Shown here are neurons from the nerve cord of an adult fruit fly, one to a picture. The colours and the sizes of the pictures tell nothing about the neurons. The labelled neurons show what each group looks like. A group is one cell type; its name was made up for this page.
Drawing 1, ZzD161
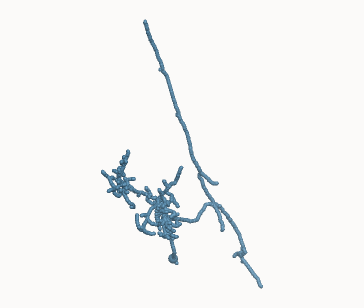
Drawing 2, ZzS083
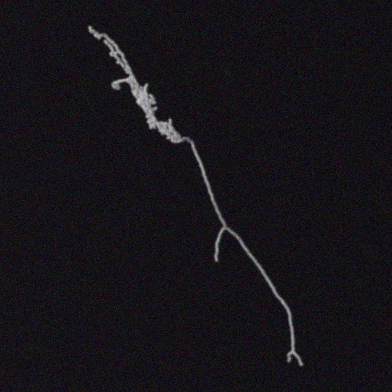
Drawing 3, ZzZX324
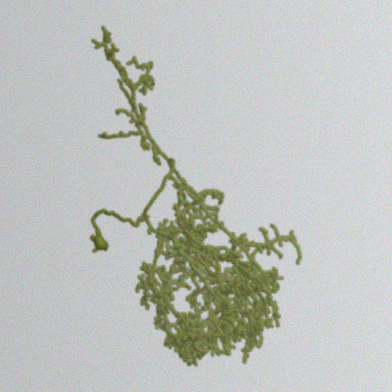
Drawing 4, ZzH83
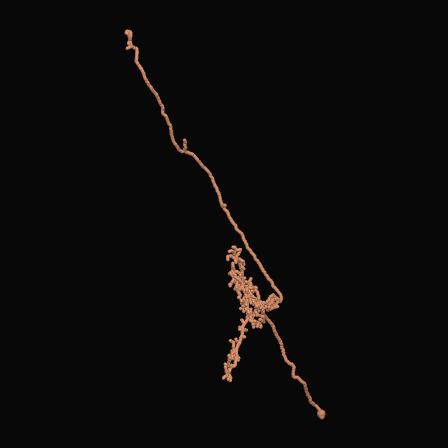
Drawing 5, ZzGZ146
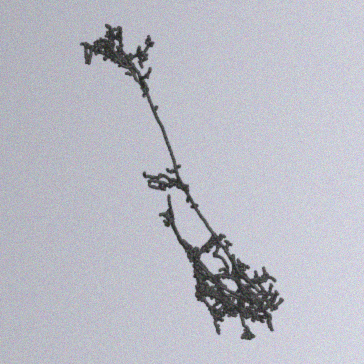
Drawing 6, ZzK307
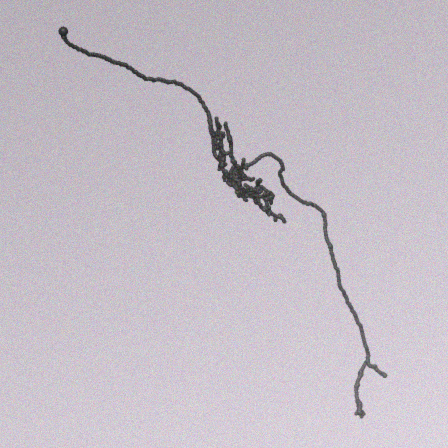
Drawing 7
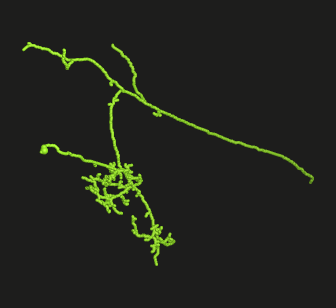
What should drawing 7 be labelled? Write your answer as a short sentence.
It belongs to ZzD161.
